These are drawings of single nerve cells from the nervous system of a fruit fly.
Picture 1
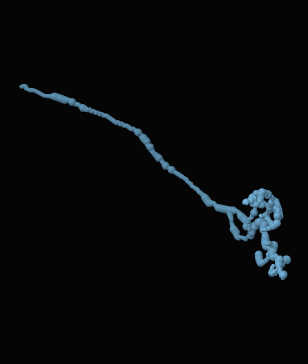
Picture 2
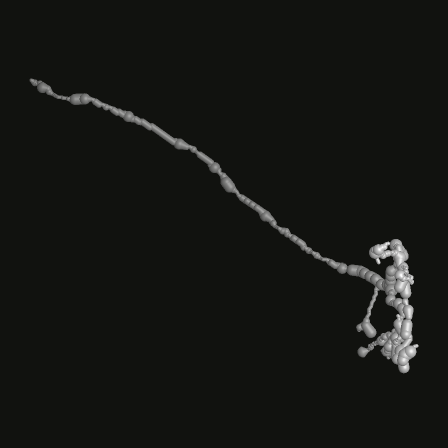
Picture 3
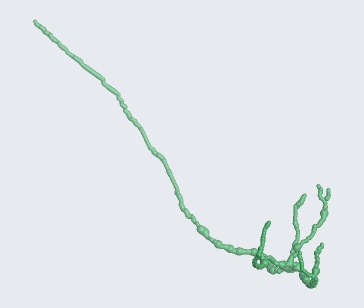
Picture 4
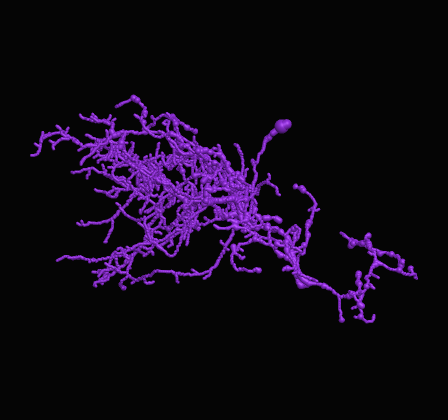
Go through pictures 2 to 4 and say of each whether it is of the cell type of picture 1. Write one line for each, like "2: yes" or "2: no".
2: yes
3: yes
4: no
